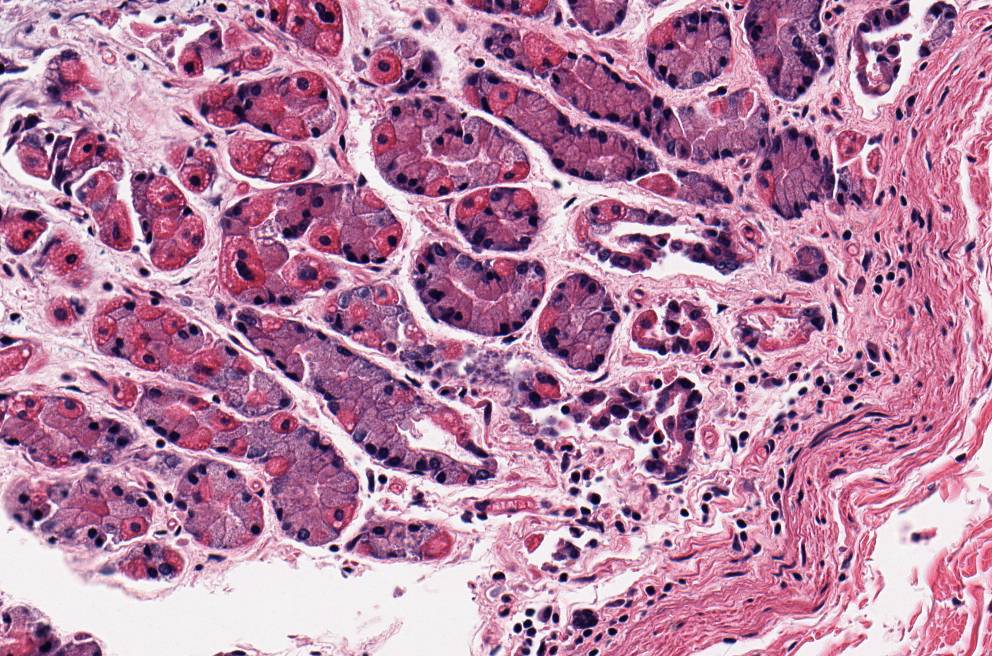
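Stomach, its chief cells showing granular purple-blue cytoplasm and basal nuclei, gland lumens narrow and slit-like. Wavy pink fibres on the right run diagonally from lower middle to upper right corner. Small dark round nuclei cluster in the stroma at lower centre, between glands and fibrous band.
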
